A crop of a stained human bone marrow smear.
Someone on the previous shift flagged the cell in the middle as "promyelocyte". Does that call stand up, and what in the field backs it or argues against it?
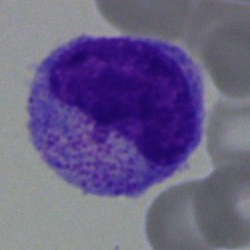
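The central cell has a round outline, and its cytoplasm forms a crescent along the lower-left side without vacuoles. No distinct nucleolus is visible in the nucleus. Pale grey red cells lie beside it on the right.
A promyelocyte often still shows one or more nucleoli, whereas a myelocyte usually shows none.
The lack of a visible nucleolus therefore favours myelocyte and counts against promyelocyte; the outline and the cytoplasmic crescent are simply noted. The name promyelocyte does not fit: this is a myelocyte.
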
